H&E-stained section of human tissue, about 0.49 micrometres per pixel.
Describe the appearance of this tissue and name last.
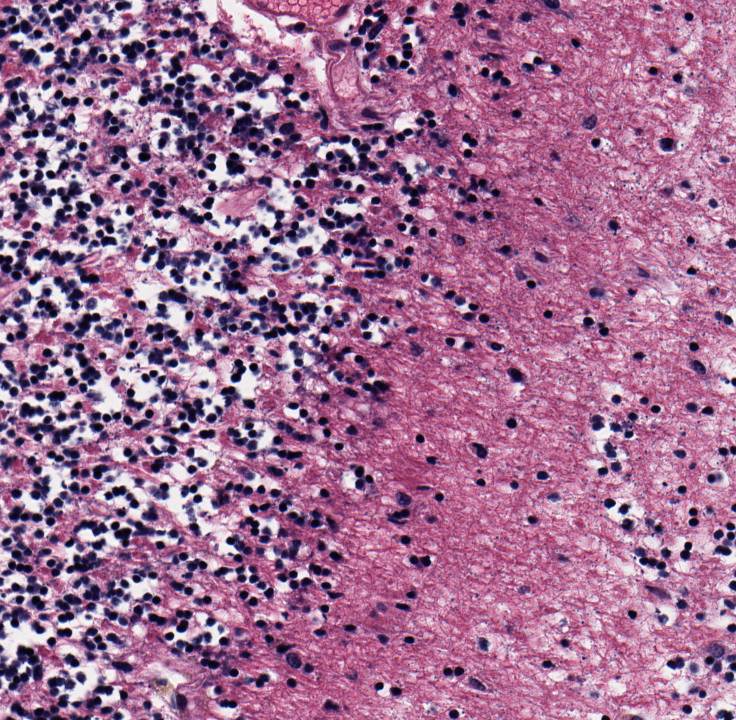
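First, density: the left half is crowded with cells, the right half a paler pink zone with sparse nuclei. Next, the border: irregular, running roughly top to bottom through the middle. Then the pale zone: finely fibrillary pink background, no coarse collagen bundles, small round nuclei, several with a clear halo. The tissue is cerebellum.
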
